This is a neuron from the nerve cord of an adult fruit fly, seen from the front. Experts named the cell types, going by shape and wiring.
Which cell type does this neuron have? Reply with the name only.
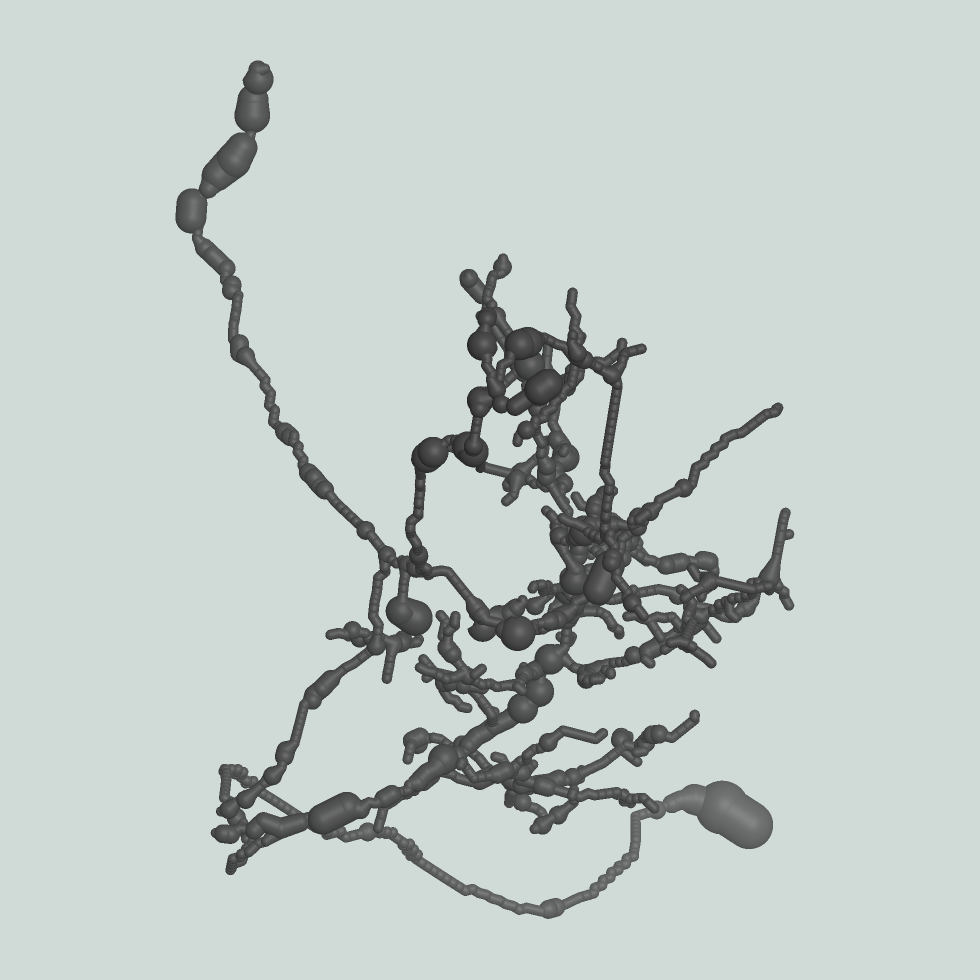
IN01B067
